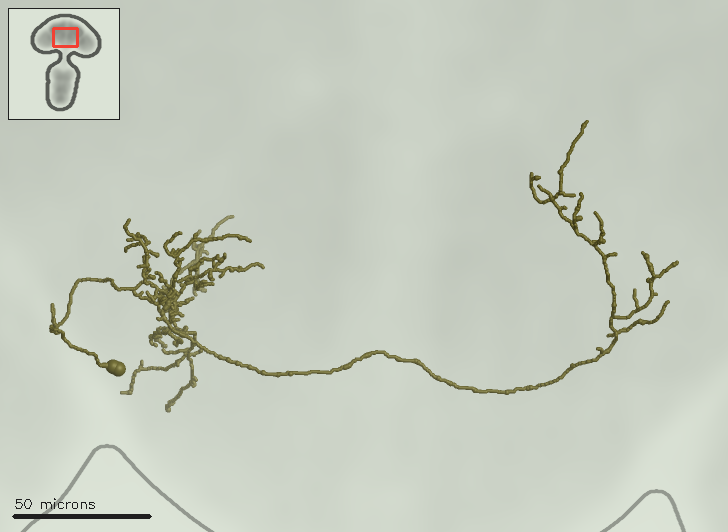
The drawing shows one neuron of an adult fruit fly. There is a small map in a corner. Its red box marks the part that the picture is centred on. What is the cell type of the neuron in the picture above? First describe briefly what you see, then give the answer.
It lies in the brain. From left to right in the picture it spans about 250 microns. The picture shows dozens of branch ends. Its broad class is central-brain intrinsic neuron. Its cell type is PS177.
